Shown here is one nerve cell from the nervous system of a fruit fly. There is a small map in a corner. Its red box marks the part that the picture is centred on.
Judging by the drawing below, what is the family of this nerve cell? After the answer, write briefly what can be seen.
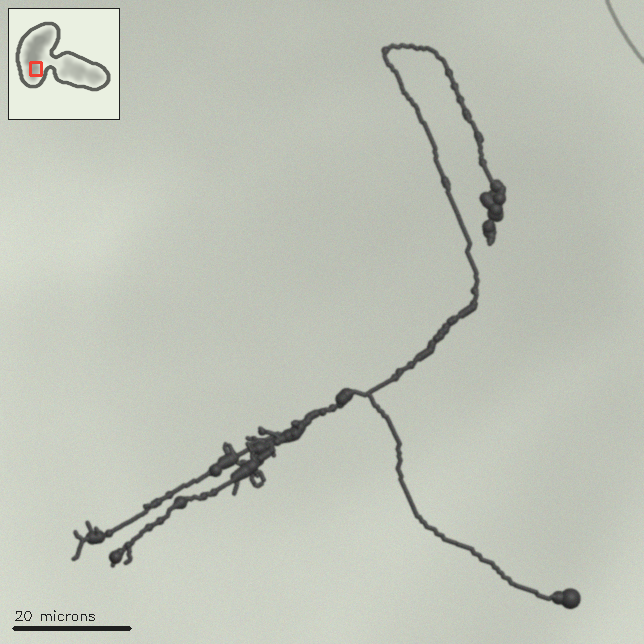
The family is T. Its broad class is optic-lobe intrinsic neuron. It lies in the brain. Its cell body lies at the lower right of the picture. From top to bottom in the picture it spans about 95 microns.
